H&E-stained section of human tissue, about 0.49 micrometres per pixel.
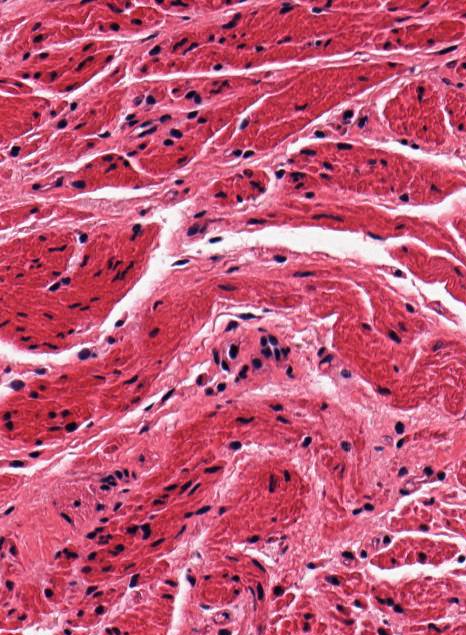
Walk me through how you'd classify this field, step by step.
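What fills this field is smooth muscle. See how the bundles interlace and run in different directions, and the cells show no cross-striations.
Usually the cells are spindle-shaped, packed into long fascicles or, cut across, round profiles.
Now the nuclei: dark, elongated, cigar-shaped, set in cytoplasm of strong deep pink.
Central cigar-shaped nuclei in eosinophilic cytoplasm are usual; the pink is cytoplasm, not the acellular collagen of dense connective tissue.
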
